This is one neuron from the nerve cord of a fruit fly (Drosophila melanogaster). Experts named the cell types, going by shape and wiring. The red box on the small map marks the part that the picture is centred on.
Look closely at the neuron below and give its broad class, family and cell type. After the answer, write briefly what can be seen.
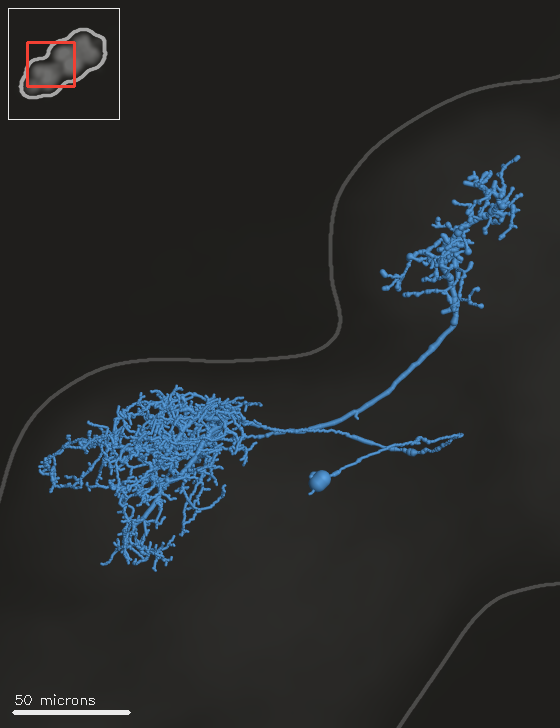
This is a nerve-cord intrinsic neuron. The family is hemilineage 02A. Its cell type is IN02A003. From left to right in the picture it spans about 200 microns. In this view it is about as wide as it is tall.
